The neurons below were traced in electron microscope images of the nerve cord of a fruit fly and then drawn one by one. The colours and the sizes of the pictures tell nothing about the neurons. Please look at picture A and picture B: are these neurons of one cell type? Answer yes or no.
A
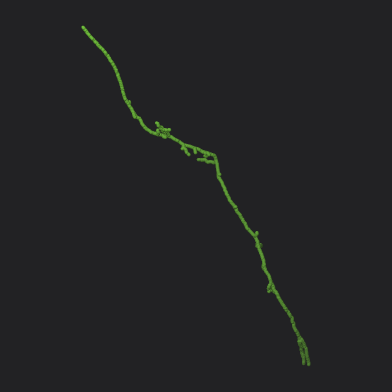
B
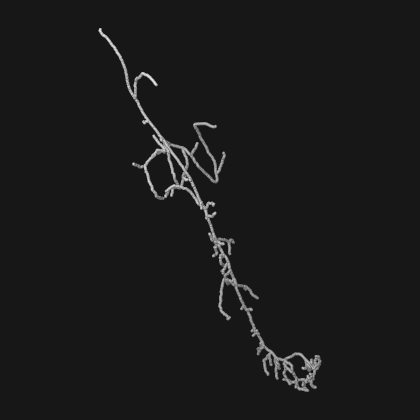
no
